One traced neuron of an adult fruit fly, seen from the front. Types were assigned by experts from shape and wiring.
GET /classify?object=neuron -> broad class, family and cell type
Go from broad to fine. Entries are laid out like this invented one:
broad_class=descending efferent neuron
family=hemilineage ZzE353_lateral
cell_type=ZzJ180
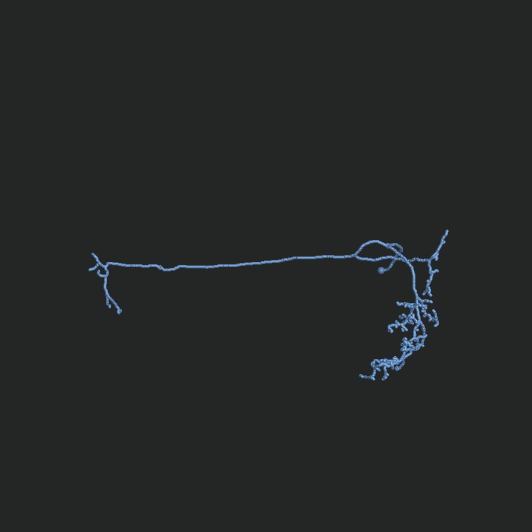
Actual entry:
broad_class=central-brain intrinsic neuron
family=hemilineage VLPl&p2_posterior
cell_type=WED118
